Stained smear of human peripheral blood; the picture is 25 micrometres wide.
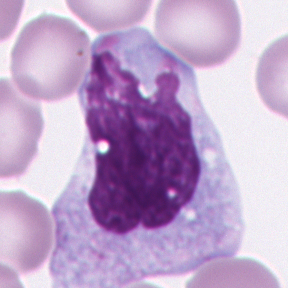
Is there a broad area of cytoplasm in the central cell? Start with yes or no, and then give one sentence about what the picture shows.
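Yes. The cytoplasm is abundant and is widest below the nucleus.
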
